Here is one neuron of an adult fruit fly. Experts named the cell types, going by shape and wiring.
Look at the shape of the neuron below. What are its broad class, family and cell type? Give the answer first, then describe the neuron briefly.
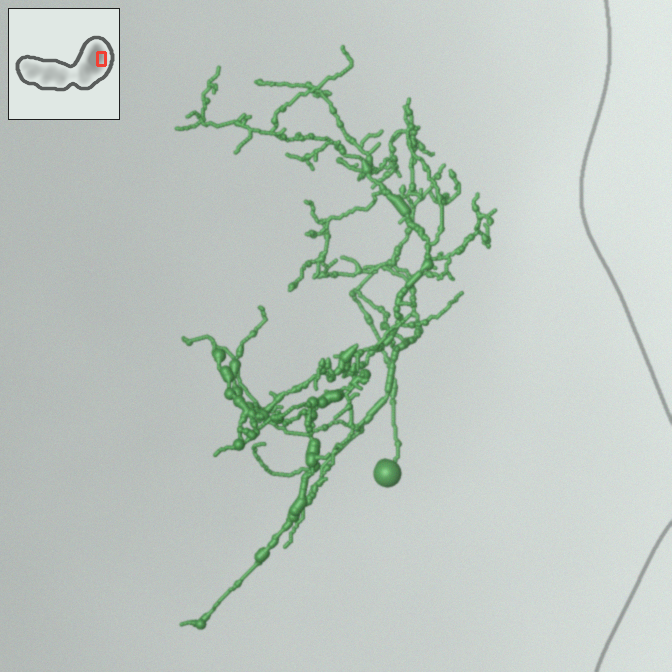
This is a central-brain intrinsic neuron. Its family is hemilineage AOTUv1_medial. Its cell type is CRE043_a3. Dozens of branch ends can be seen. In this view it is taller than it is wide.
